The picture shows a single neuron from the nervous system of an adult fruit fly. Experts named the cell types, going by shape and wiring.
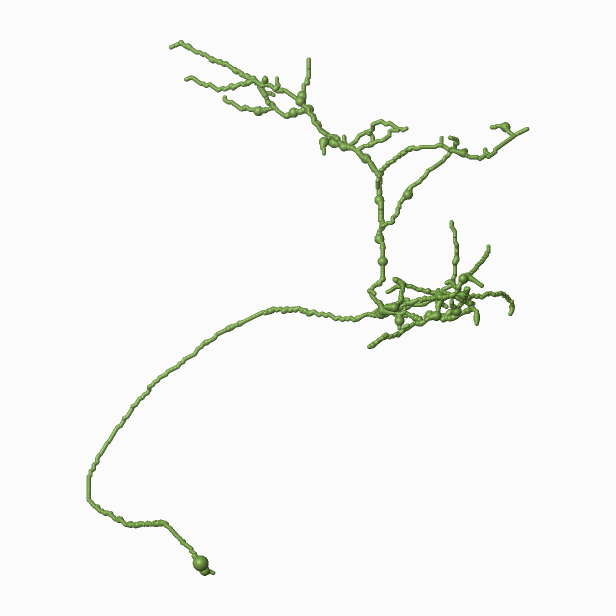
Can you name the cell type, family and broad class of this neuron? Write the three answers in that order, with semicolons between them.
AMMC018; hemilineage MD3; central-brain intrinsic neuron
